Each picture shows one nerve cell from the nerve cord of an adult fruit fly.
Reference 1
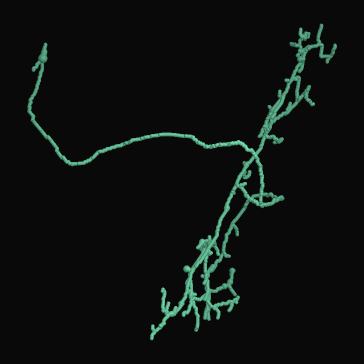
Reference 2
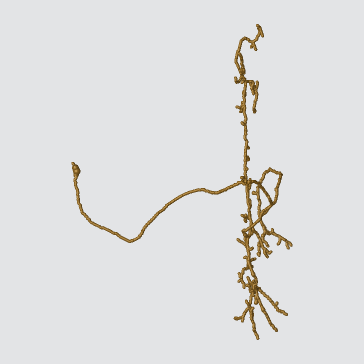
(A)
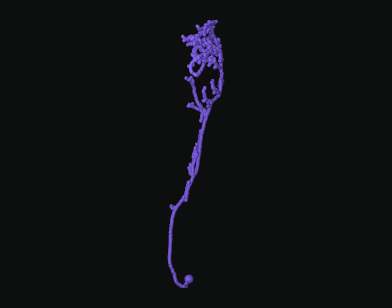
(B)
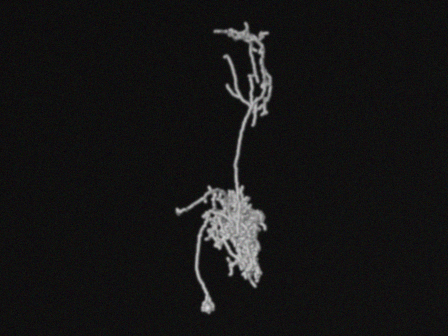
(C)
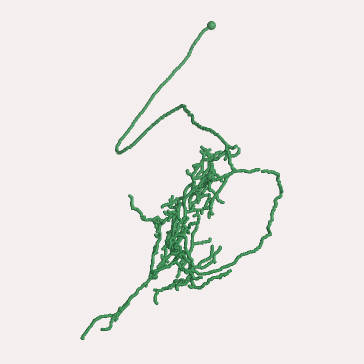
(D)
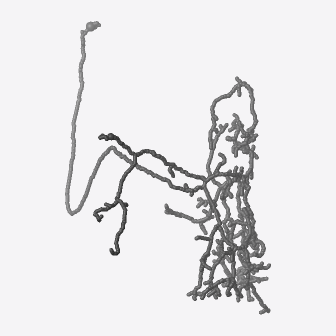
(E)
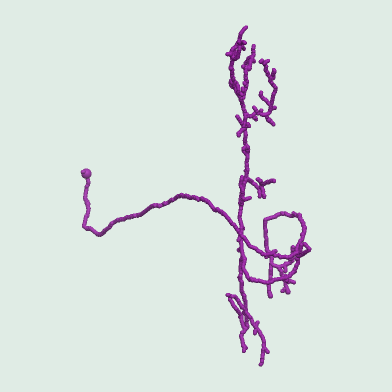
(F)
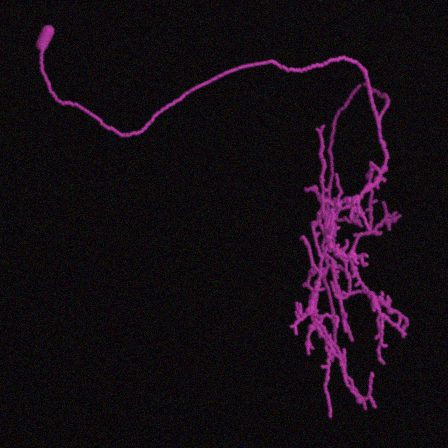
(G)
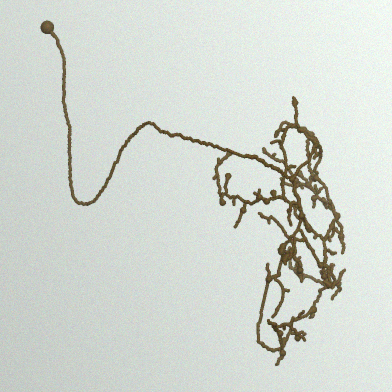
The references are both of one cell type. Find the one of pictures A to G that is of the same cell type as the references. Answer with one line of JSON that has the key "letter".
{"letter": "E"}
